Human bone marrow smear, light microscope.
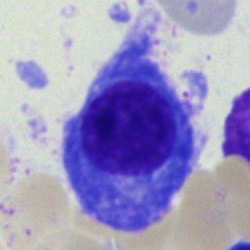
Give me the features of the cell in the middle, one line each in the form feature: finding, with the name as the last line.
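Chromatin: dense, dark purple.
Cytoplasm: abundant, deep blue.
Paler zone: mottled, in the cytoplasm just below the nucleus.
Outline: irregular, drawn out into a tapering tongue of cytoplasm at the top.
Cell: plasma cell.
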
